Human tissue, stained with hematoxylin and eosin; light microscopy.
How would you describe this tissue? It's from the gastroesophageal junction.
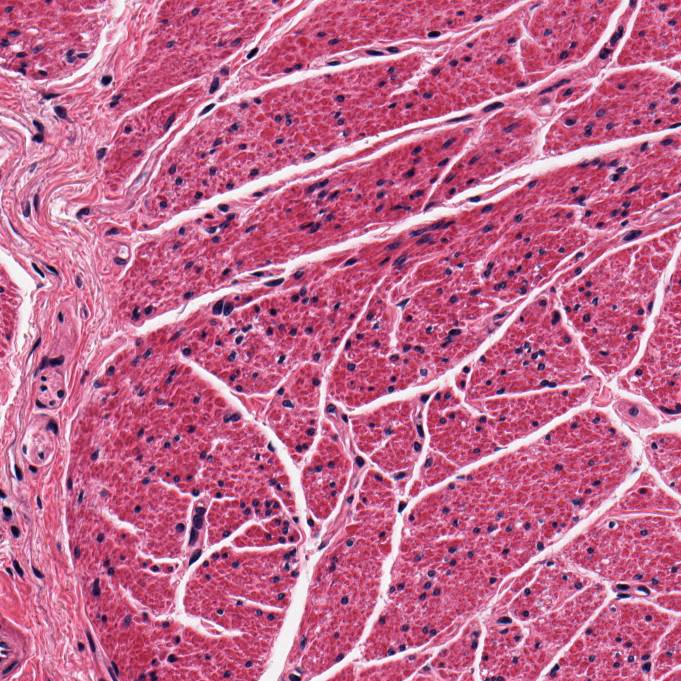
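Most of the field is eosinophilic smooth muscle, cut mostly in cross section, its bundles stippled with small rounded cell profiles. Small dark round to oval nuclei lie evenly scattered inside the bundles. A connective tissue band runs top to bottom along the left edge.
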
